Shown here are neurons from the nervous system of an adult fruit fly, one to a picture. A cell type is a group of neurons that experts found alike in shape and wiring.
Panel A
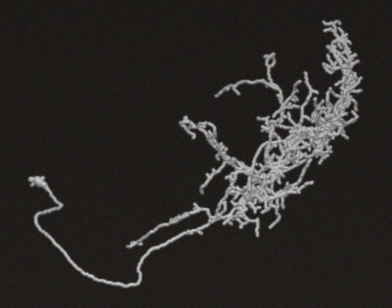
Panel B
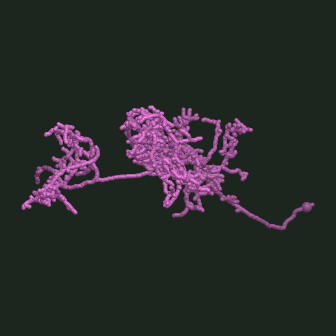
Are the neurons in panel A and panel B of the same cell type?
no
